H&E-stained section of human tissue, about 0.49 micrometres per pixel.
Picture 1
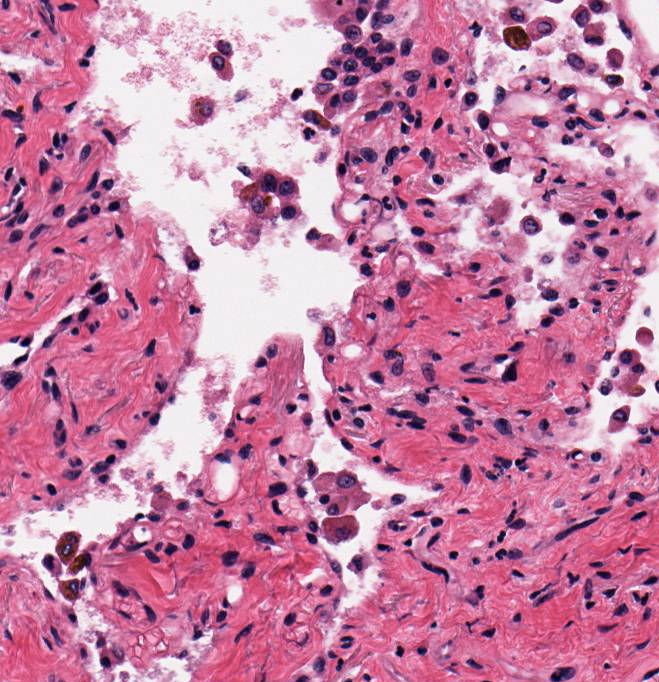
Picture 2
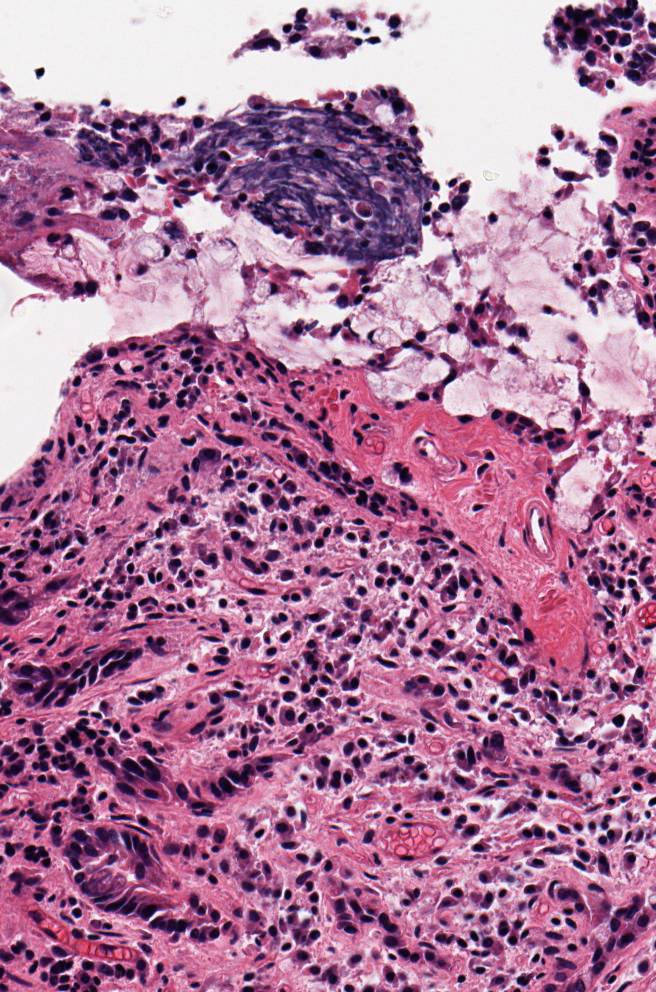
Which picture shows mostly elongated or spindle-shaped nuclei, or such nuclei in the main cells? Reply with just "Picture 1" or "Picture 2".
Picture 1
